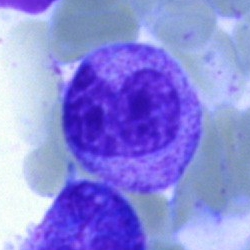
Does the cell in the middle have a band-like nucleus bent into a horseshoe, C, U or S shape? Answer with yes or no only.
No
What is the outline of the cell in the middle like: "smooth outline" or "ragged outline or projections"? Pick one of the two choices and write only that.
Smooth outline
